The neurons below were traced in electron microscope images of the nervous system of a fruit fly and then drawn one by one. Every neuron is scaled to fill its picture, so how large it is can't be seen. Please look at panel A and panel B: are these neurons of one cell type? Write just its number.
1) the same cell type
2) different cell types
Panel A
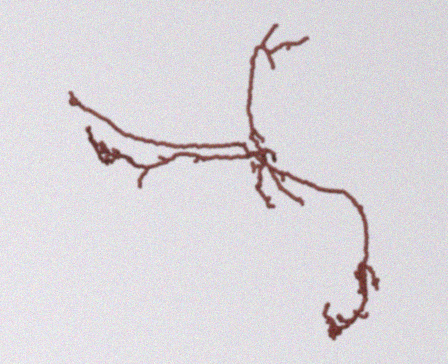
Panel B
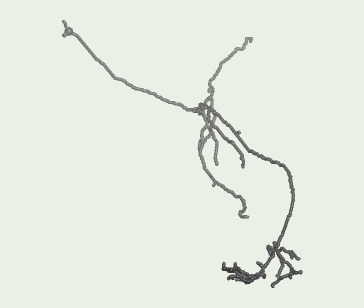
1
